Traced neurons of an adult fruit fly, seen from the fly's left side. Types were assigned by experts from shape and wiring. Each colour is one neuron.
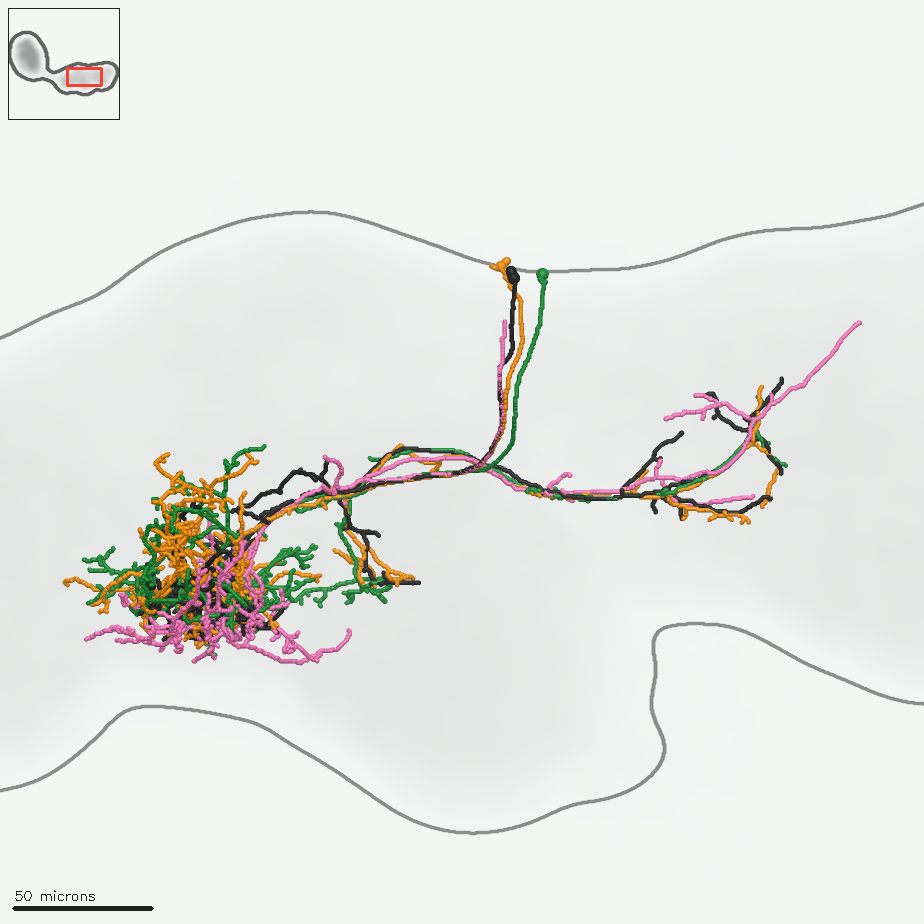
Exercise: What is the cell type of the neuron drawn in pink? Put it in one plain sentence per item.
The cell type is IN11A025.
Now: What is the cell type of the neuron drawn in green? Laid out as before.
The cell type is IN11A016.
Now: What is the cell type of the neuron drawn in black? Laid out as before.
The cell type is IN11A022.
